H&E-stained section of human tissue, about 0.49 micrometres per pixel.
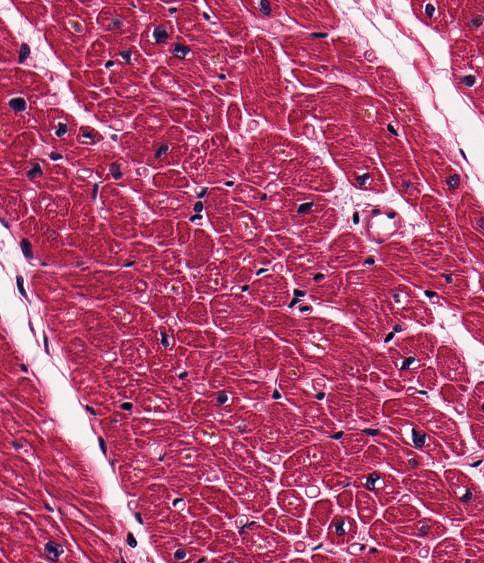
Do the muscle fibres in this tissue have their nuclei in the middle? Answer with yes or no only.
Yes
